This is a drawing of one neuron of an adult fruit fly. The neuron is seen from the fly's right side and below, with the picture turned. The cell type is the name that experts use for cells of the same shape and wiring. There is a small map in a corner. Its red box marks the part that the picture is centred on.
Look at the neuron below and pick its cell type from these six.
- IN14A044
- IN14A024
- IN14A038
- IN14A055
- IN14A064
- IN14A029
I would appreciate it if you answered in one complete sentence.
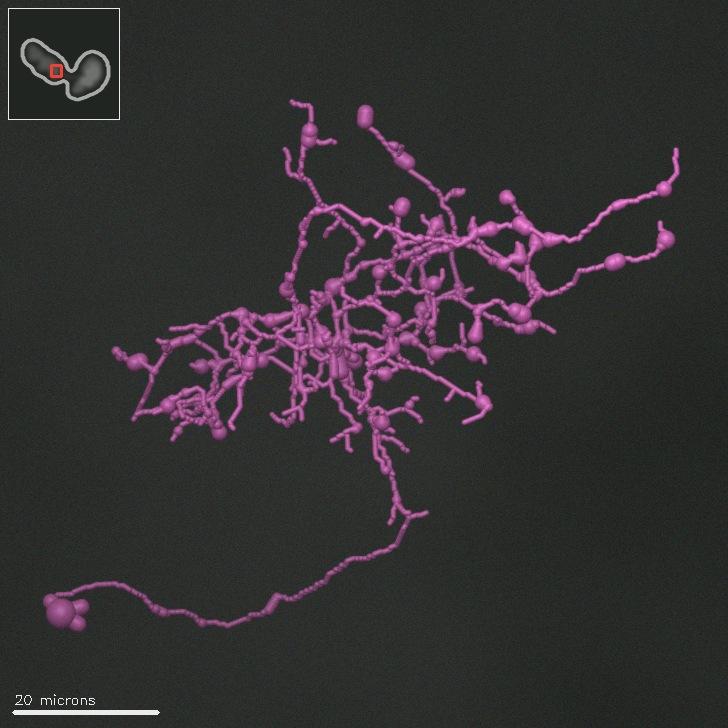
By its cell type, the neuron is IN14A064.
